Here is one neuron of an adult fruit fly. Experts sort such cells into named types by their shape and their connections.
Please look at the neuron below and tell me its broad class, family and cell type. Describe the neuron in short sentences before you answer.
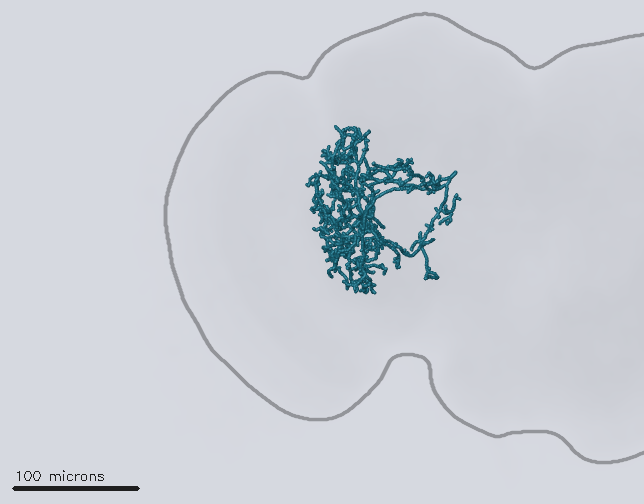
By the scale bar it is about 130 microns tall in this view. As drawn here it is about as wide as it is tall. It is a visual projection neuron. The family is hemilineage VPNp&v1_ventral. Its cell type is LT77.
